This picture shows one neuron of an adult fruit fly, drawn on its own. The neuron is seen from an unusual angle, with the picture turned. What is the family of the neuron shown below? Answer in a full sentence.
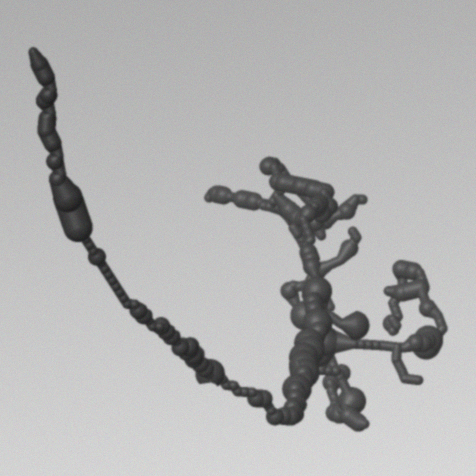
The family is class mechanosensory tactile.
